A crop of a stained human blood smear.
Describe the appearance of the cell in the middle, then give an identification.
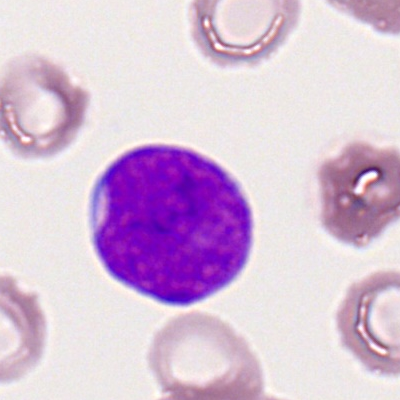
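You won't spot any nucleoli in this one's nucleus. The cytoplasm only shows as a thin pale blue sliver at the left edge. Nothing projects from the surface, either. It's a myeloblast.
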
